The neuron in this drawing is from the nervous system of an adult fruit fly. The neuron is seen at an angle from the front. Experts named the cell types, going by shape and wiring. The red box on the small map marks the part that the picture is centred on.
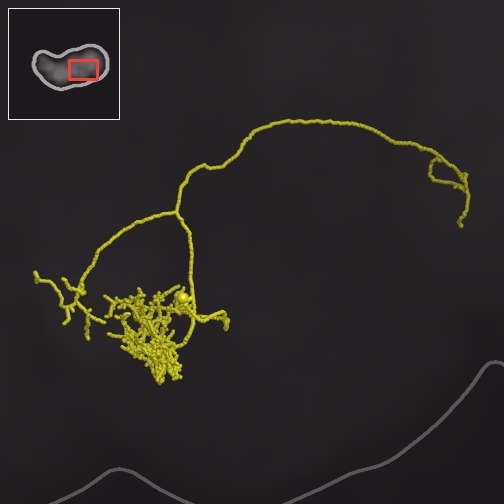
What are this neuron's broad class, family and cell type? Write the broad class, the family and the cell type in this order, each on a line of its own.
central-brain intrinsic neuron
hemilineage ALl1_ventral
CB3646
